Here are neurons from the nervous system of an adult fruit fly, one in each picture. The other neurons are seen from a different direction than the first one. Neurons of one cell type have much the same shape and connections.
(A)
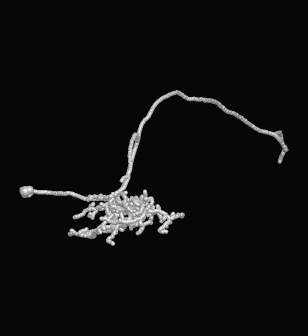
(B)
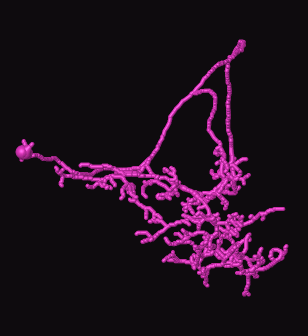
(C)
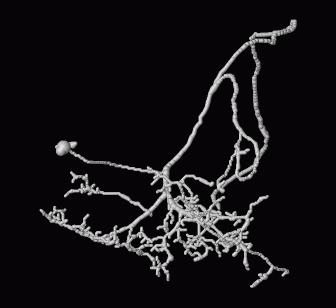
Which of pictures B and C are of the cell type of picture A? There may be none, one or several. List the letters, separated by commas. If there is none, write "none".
C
